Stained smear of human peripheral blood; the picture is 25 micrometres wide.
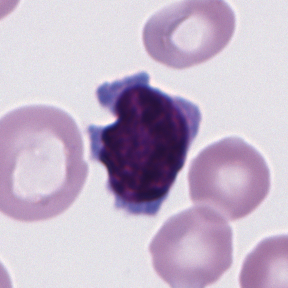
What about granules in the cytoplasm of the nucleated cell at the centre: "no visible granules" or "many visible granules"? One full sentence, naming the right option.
Granules are not seen anywhere in the cell's cytoplasm.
